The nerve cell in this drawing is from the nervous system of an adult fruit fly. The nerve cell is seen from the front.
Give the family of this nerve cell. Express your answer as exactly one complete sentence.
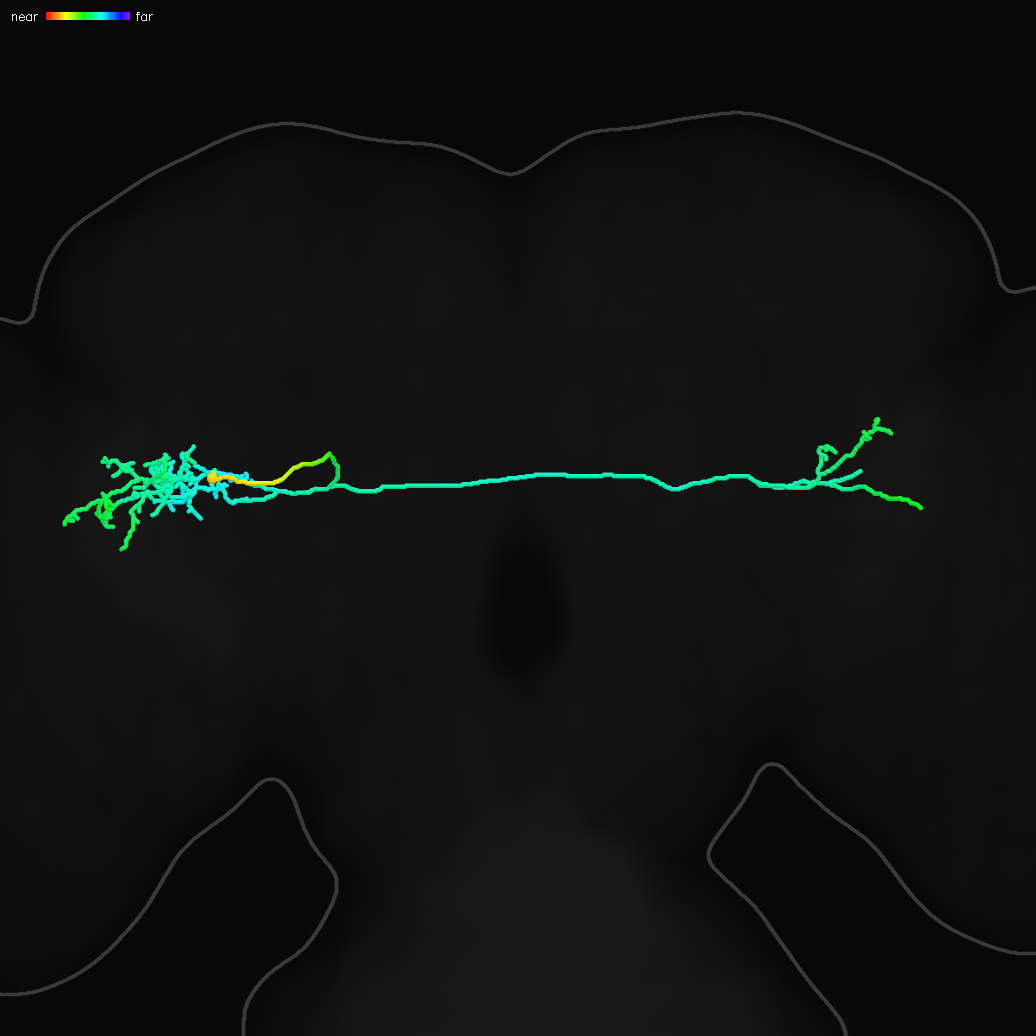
The family of the nerve cell is hemilineage VLPa2.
